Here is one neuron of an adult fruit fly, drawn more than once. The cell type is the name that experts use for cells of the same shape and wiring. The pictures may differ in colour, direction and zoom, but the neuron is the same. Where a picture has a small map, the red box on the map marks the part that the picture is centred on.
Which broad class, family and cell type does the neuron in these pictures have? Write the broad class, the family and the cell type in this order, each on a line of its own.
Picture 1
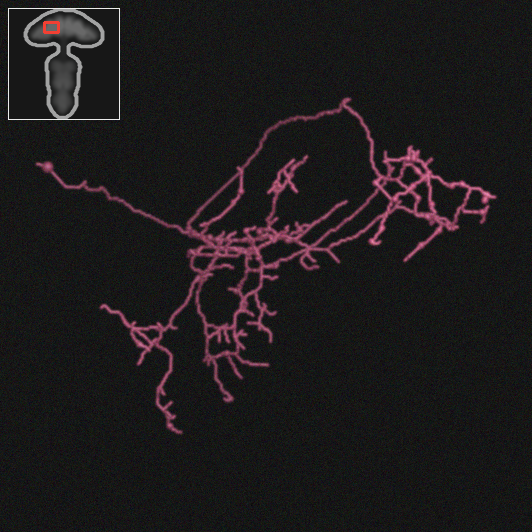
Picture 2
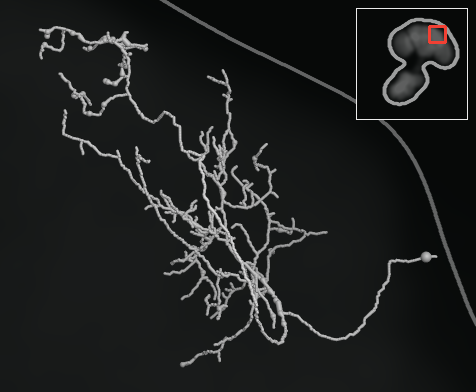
central-brain intrinsic neuron
hemilineage SLPal2
LHAD1i2_b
